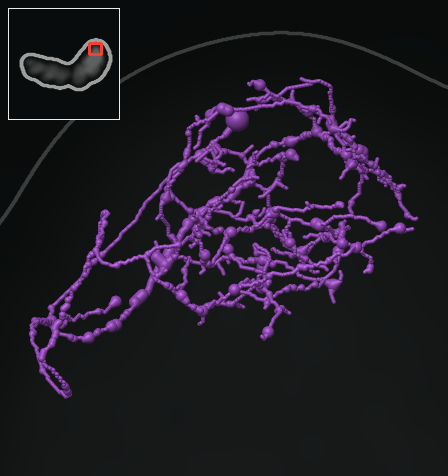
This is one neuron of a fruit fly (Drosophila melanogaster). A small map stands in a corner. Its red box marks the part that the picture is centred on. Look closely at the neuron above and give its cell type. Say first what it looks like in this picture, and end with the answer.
The cell body is at the top of the picture. The picture shows dozens of branch ends. Its broad class is central-brain intrinsic neuron. The cell type is CB1413.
